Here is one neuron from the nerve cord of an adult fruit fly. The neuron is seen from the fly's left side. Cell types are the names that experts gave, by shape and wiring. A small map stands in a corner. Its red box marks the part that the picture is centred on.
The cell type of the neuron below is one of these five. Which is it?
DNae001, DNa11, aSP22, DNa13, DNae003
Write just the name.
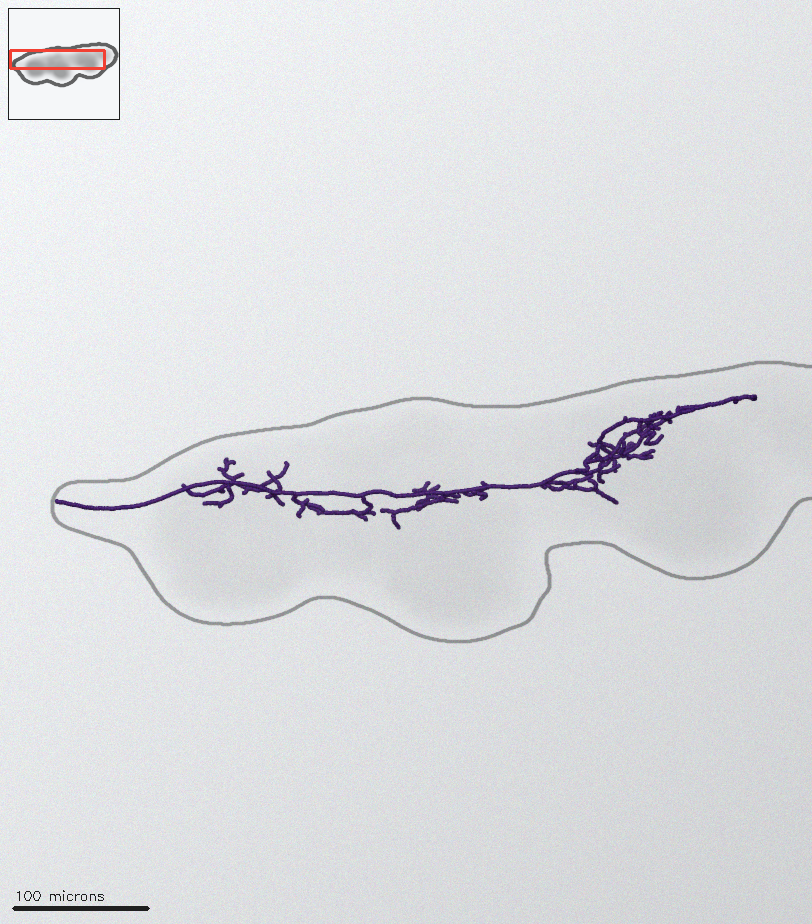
DNae001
